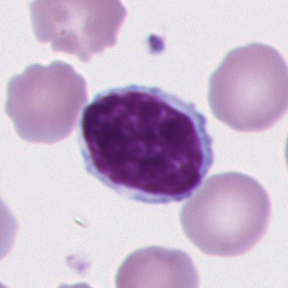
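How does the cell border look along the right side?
It is finely uneven there.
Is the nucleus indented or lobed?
No, it has neither an indentation nor lobes, and no nucleoli are visible in it.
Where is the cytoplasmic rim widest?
On the right side of the cell.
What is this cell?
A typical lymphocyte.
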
